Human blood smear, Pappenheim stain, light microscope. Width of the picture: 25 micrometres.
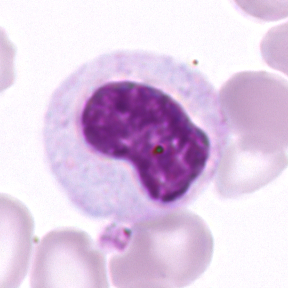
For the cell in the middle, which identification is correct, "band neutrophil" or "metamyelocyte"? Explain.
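This one is a metamyelocyte rather than a band neutrophil.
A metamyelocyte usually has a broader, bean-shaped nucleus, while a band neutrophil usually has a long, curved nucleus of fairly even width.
Here the nucleus is kidney-shaped, with its notch on the lower edge, which agrees with the metamyelocyte pattern. The chromatin is dark purple, loose and lacy, with paler streaks. A broad rim of pale greyish-lilac cytoplasm surrounds the nucleus, with fine, faint pinkish-purple granules scattered throughout.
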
